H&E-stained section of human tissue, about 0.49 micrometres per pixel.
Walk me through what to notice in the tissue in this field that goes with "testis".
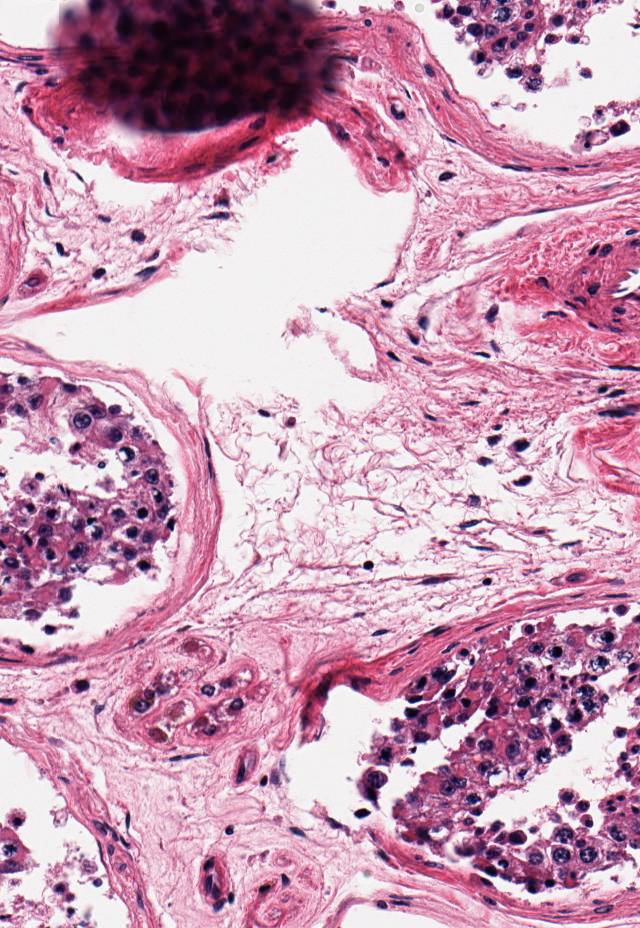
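Rounded cross-sections of cell-filled tubules, as expected in testis, lie at the left, lower right and upper right. Each is bounded by a thin, wavy pink fibrous layer containing flattened, elongated nuclei. At the lower left, small nests of polygonal cells with abundant pink cytoplasm and round nuclei lie in the stroma between tubules.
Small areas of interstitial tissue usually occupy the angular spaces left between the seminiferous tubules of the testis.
A wide central band of loose, pale, wispy stroma holds fine fibrils and scattered small dark nuclei.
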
